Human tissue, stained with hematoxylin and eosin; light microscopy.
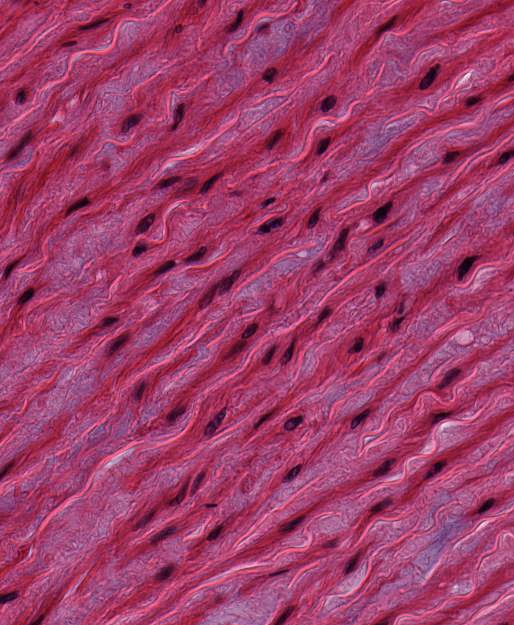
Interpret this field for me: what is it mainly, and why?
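This is the tunica media of an artery. See how parallel bands fill the whole field, running from lower left to upper right, with dark, elongated nuclei lying along the fibres.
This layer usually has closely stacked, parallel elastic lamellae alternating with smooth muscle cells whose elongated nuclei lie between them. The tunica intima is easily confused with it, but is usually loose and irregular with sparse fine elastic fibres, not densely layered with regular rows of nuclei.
No fat cells, epithelium or glands appear anywhere.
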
